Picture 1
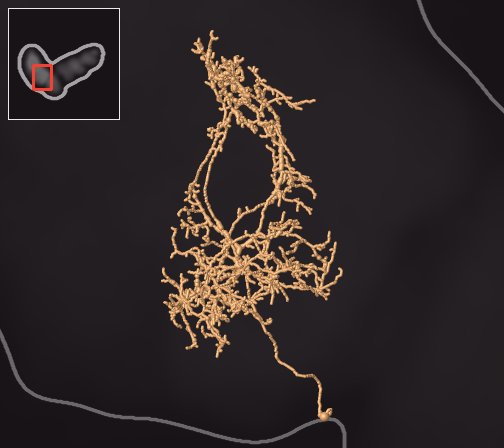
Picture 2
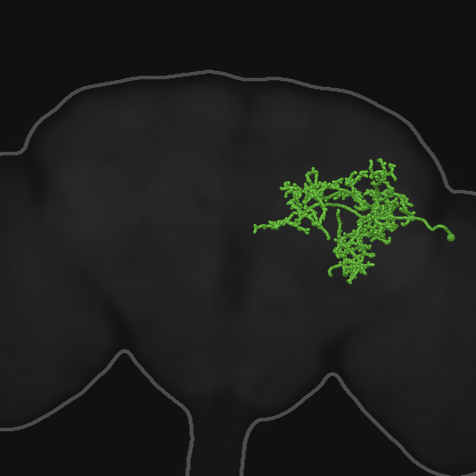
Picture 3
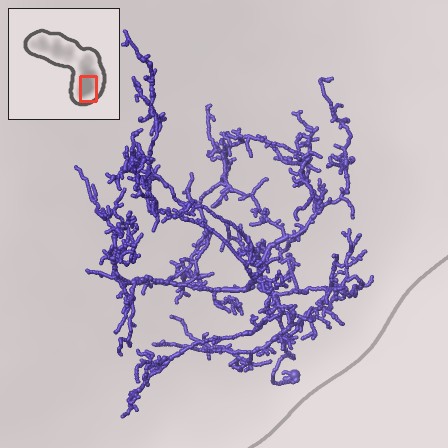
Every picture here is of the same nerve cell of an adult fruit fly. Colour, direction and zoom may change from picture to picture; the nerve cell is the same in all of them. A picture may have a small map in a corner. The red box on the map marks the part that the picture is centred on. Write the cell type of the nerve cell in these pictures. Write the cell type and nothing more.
CB2458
